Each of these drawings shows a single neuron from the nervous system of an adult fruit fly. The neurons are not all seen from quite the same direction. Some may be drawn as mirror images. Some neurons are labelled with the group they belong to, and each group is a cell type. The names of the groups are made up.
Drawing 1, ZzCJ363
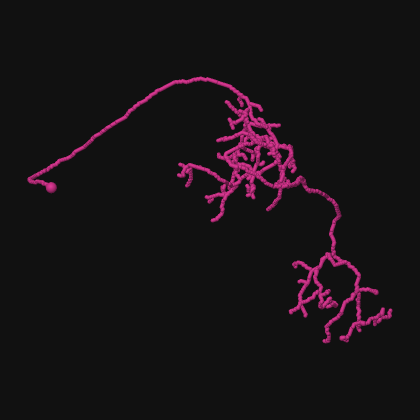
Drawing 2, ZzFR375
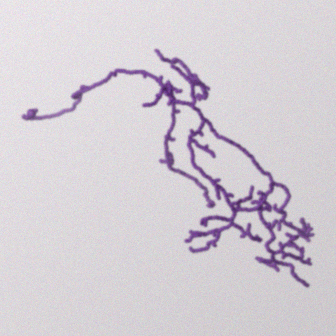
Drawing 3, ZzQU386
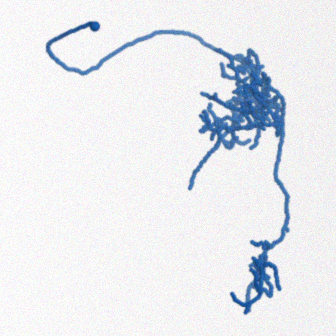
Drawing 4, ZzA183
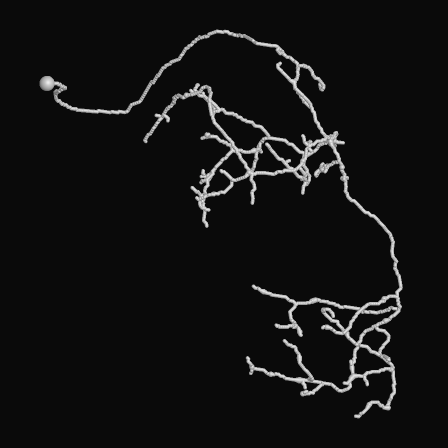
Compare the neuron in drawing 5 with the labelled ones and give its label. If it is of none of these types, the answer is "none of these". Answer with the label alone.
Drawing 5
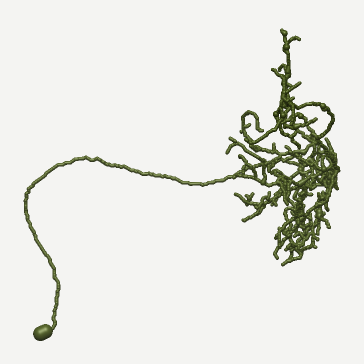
ZzQU386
